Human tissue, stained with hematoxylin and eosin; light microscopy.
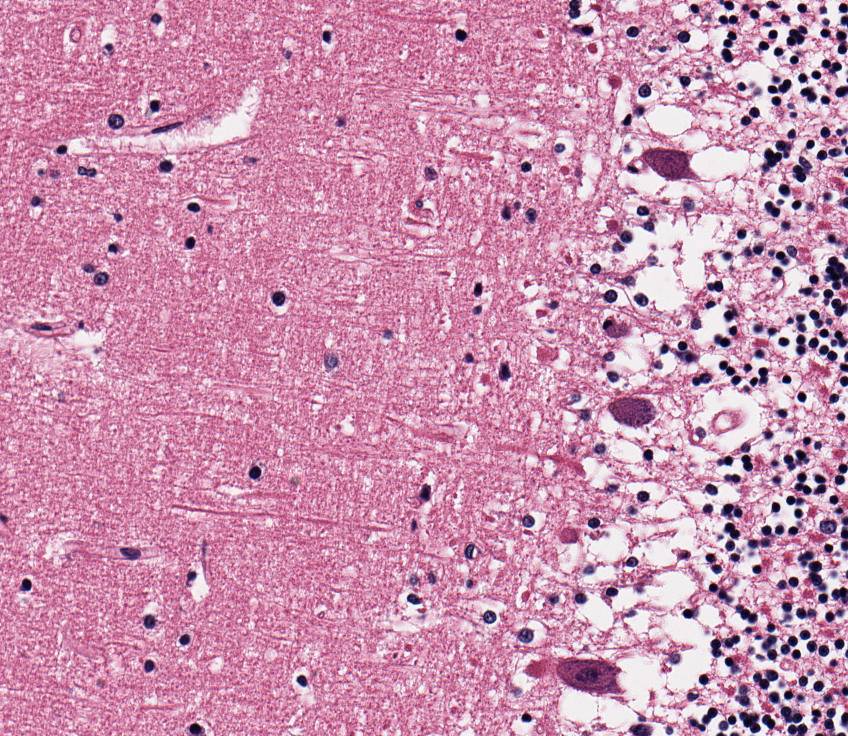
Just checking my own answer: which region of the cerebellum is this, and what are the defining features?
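The molecular layer fills the left two-thirds of the field, a pale pink, finely fibrillar zone. Its few nuclei are small, single and widely spaced.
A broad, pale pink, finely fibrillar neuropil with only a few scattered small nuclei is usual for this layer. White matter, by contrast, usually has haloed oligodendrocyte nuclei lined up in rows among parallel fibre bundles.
At the right edge lies a band crowded with small, round, dark nuclei showing barely visible cytoplasm.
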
